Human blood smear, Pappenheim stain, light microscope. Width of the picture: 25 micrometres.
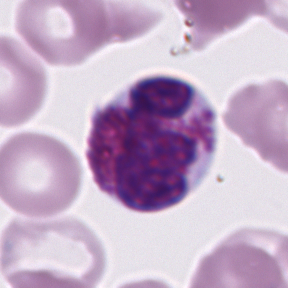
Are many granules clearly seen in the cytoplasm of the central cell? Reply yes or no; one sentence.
Yes, many granules can be seen in the cytoplasm of the cell.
